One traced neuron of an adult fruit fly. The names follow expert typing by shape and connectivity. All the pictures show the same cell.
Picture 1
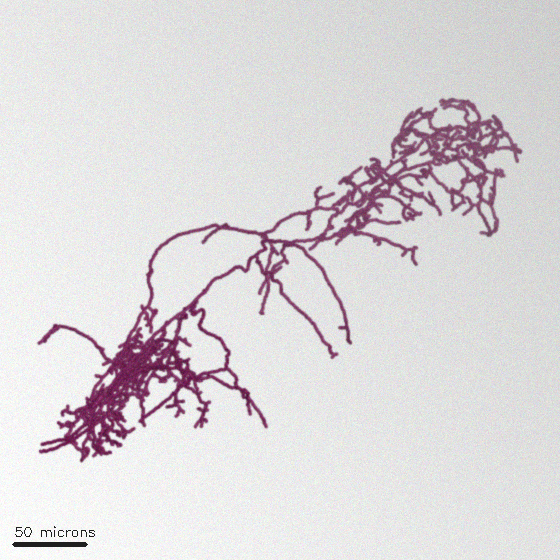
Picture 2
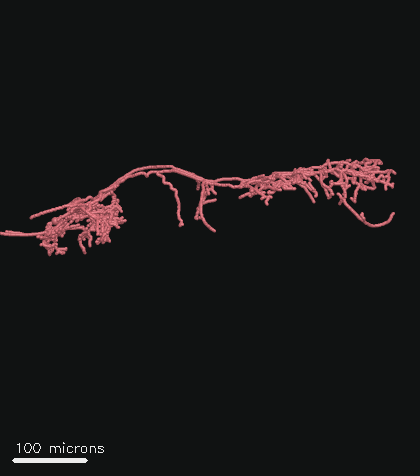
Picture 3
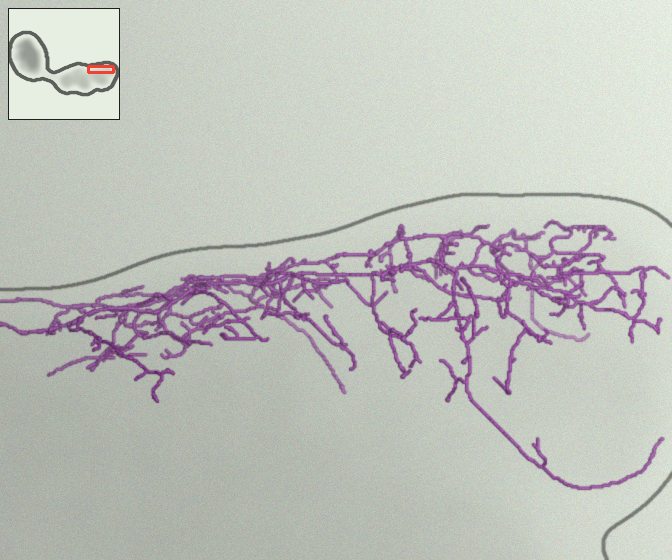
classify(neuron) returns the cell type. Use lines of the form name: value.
cell type: INXXX034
